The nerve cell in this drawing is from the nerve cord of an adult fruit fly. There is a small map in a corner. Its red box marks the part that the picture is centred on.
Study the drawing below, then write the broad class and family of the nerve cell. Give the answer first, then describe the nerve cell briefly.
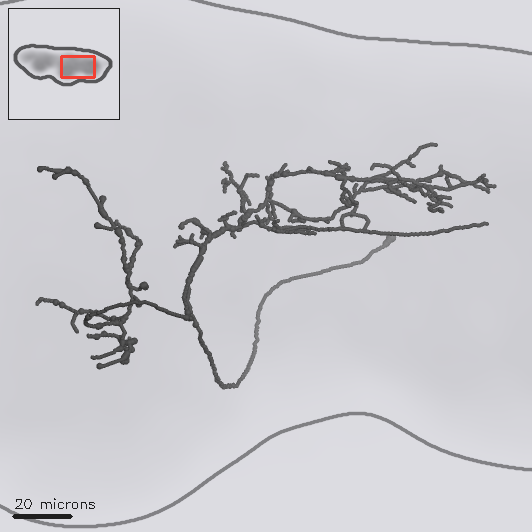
This is a nerve-cord intrinsic neuron. Its family is hemilineage 01A. By the scale bar it is about 160 microns wide in this view. Dozens of branch ends can be seen.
